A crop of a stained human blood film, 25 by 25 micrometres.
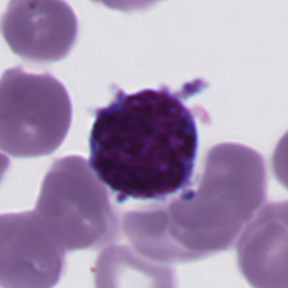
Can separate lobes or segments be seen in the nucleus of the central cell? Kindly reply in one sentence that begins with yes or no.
No, what this cell has is an undivided, compact round, oval or kidney-shaped nucleus.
